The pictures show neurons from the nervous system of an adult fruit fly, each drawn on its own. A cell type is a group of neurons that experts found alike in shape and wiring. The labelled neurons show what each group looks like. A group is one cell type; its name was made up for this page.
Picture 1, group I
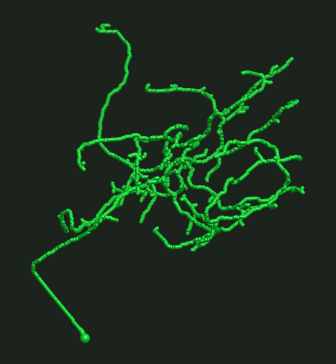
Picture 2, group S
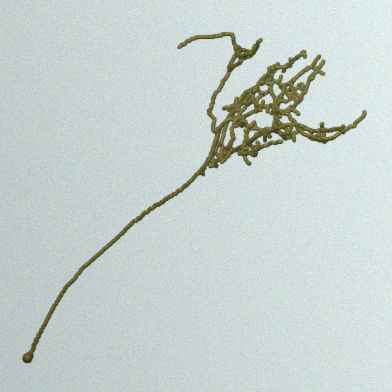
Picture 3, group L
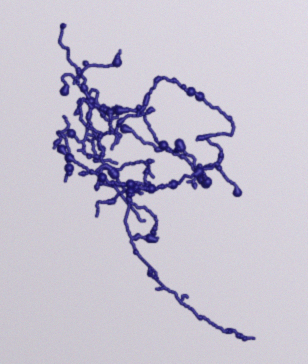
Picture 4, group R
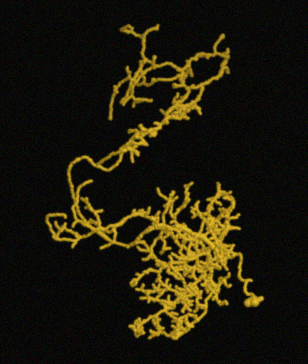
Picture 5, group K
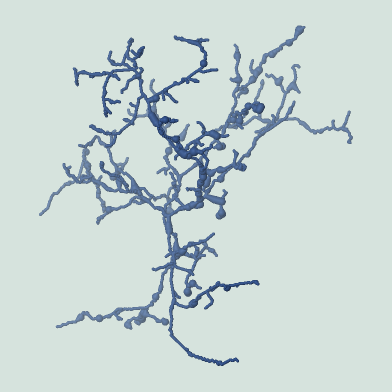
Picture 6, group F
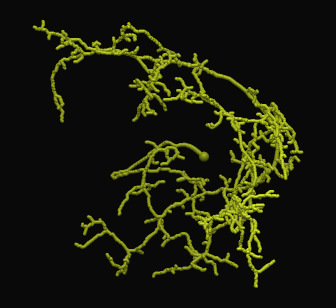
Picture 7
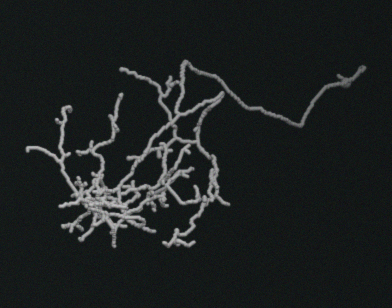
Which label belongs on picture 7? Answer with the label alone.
group L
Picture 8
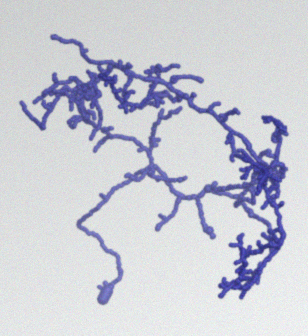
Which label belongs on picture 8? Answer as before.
group F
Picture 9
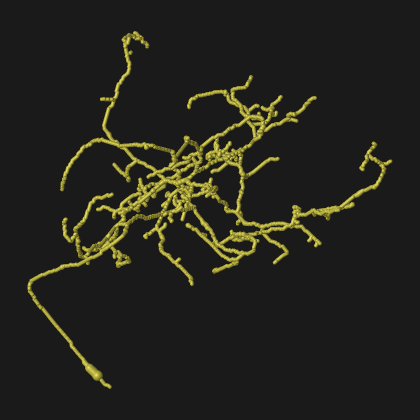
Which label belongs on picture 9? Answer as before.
group I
